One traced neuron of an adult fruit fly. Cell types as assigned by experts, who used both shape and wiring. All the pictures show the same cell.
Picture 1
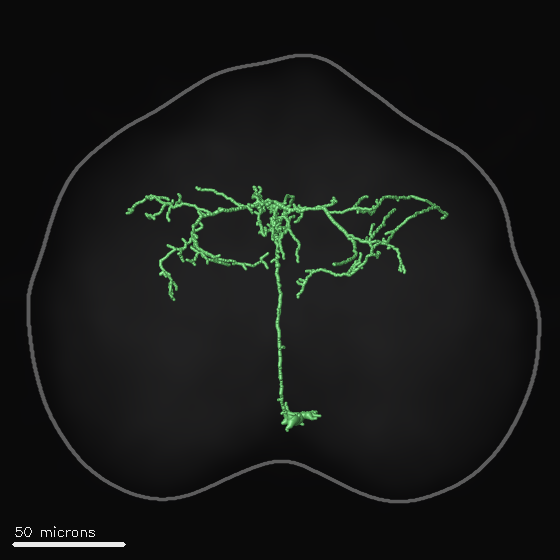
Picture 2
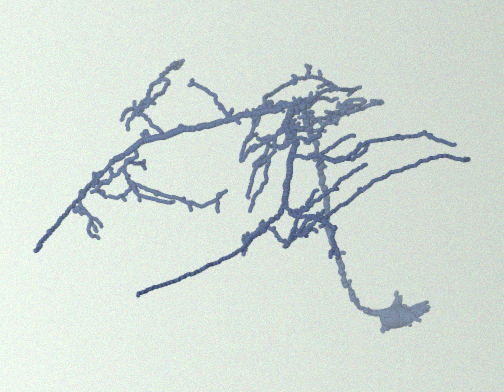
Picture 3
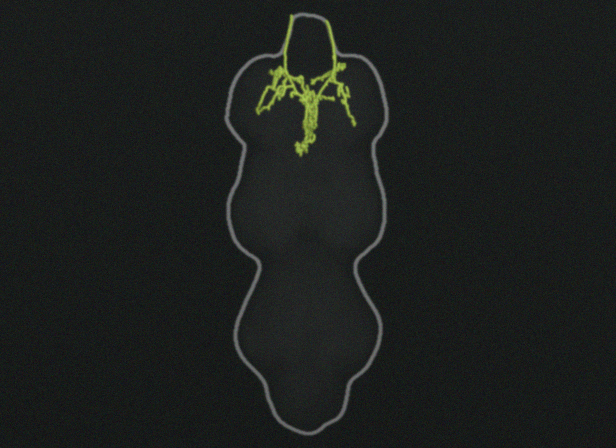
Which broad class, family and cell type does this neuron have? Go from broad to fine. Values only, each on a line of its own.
efferent neuron of the nerve cord
hemilineage 00B
EA00B022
